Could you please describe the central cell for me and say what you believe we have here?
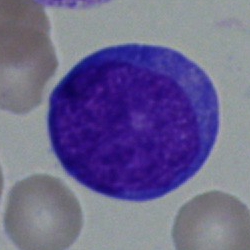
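Deep blue cytoplasm forms only a thin rim, widest on the right side of the cell. No granules are visible in the cytoplasm, and the cell surface has no projections. The cell is a blast.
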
